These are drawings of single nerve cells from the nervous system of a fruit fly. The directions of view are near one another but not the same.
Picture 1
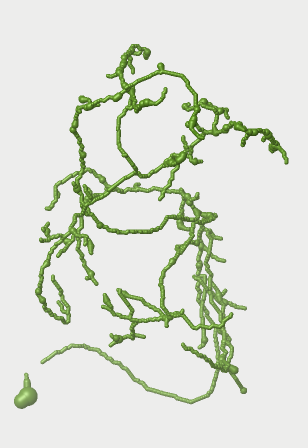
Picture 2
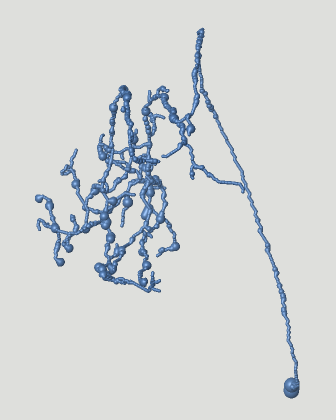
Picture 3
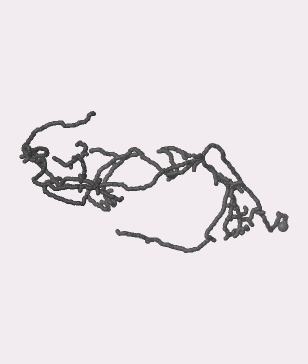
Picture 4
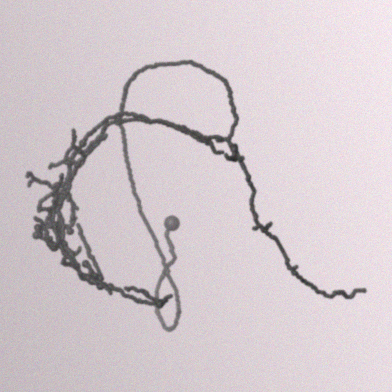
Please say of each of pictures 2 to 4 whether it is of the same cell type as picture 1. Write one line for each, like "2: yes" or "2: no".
2: no
3: yes
4: no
